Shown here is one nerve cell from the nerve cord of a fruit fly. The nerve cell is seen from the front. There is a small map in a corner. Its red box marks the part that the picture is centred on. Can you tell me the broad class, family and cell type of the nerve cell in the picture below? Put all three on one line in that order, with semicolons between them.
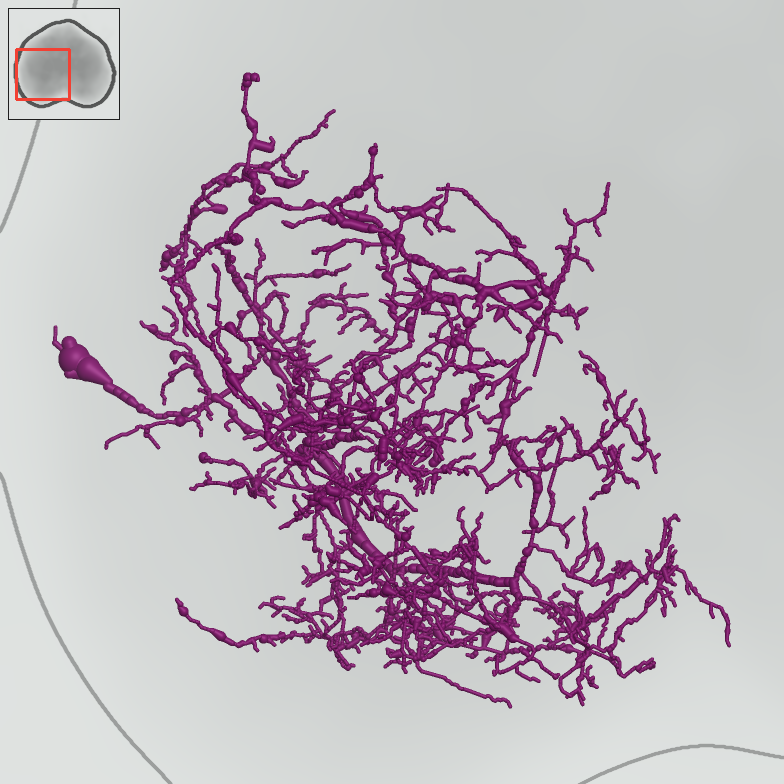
nerve-cord intrinsic neuron; hemilineage 03A; IN03A014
